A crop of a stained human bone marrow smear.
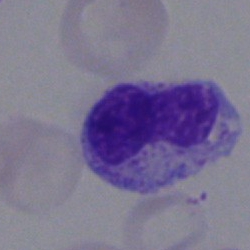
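Metamyelocyte, stained bone marrow smear. The nucleus fills the upper part of the cell, and most of the pale greyish-lilac cytoplasm lies below it, with small purple granules scattered through it. The cell outline is irregular and uneven, most of all on the right side.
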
